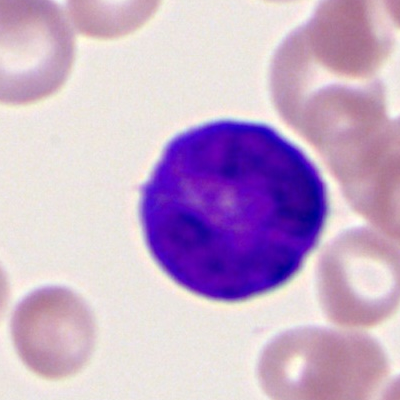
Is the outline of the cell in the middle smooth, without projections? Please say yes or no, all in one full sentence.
No, the cell's outline is ragged or frayed, or carries projections, blebs or tags.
